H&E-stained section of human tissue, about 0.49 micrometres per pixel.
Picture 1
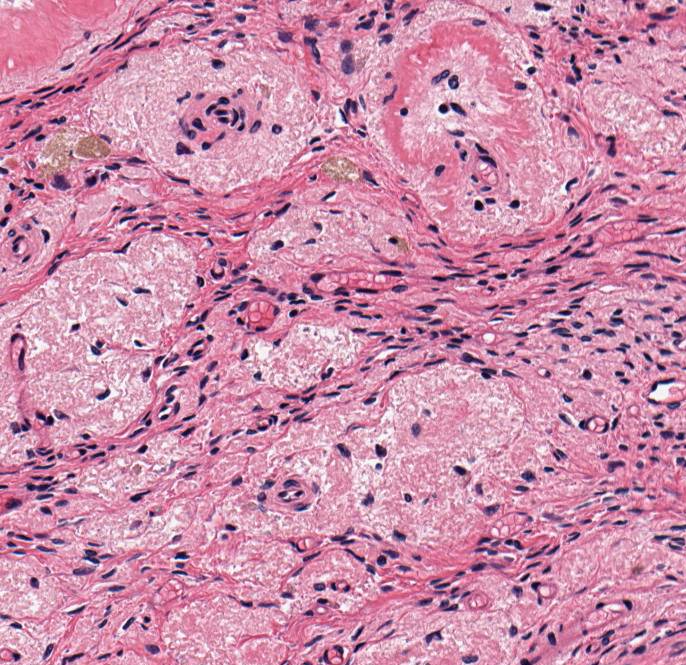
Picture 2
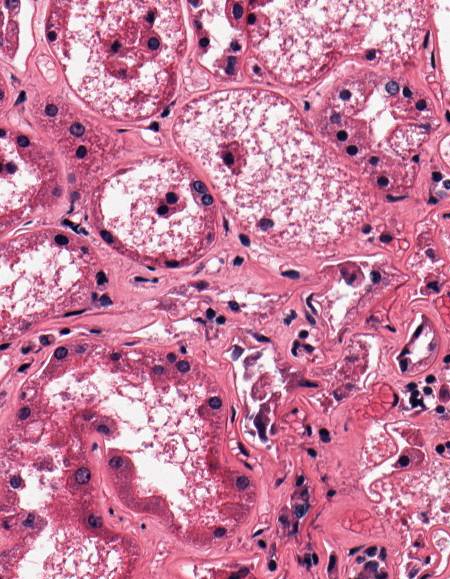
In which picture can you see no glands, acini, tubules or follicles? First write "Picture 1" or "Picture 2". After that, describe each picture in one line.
Picture 1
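What picture 1 shows: No epithelium or glands are seen anywhere in the field.
What picture 2 shows: The field is filled with closely packed, rounded to oval tubular profiles separated by thin bands of stroma.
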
